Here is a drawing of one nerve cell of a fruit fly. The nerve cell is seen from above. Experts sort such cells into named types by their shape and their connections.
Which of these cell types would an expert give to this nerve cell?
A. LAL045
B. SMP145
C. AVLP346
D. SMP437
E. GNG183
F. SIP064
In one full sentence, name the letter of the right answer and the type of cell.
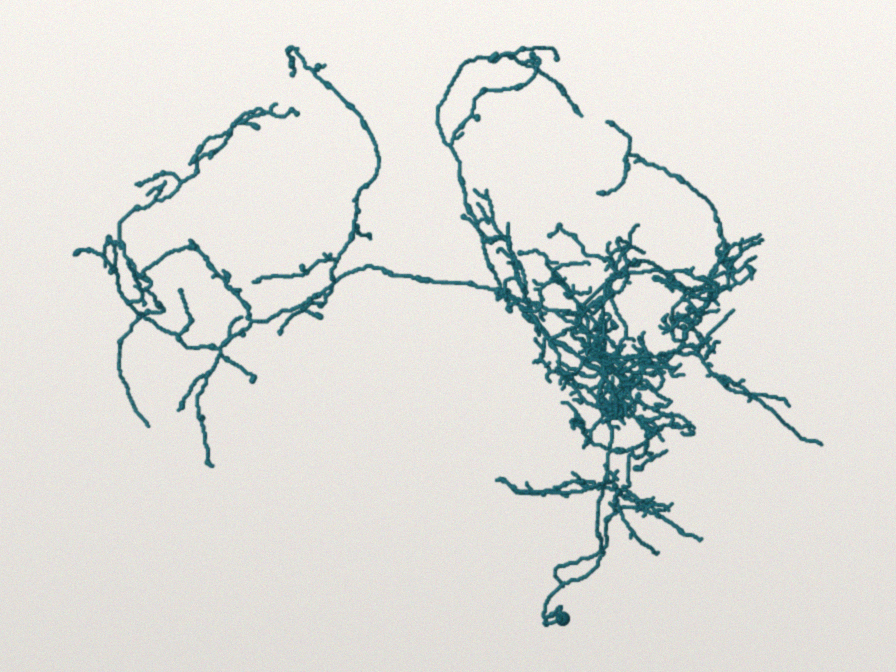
Option F holds the cell type of the nerve cell, SIP064.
